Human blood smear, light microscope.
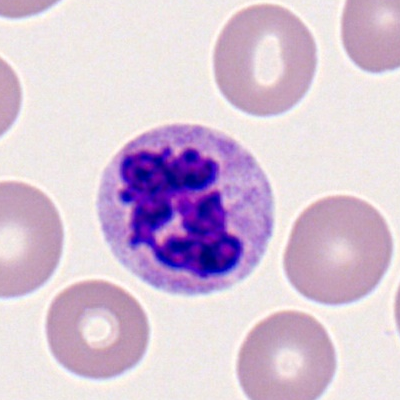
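Segmented neutrophil: central cell of a stained human blood smear, showing a round, smooth outline. The nucleus is divided into several lobes. Fine, faint lilac granules are scattered through the cytoplasm, in which no vacuoles are seen.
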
